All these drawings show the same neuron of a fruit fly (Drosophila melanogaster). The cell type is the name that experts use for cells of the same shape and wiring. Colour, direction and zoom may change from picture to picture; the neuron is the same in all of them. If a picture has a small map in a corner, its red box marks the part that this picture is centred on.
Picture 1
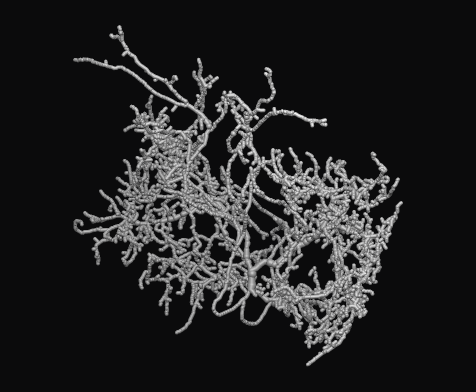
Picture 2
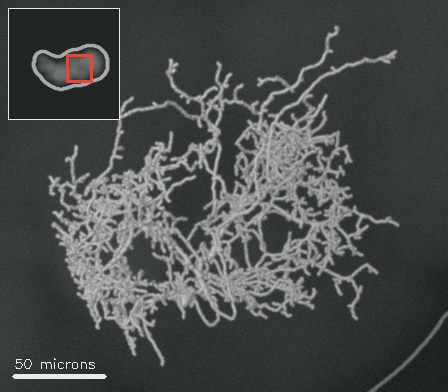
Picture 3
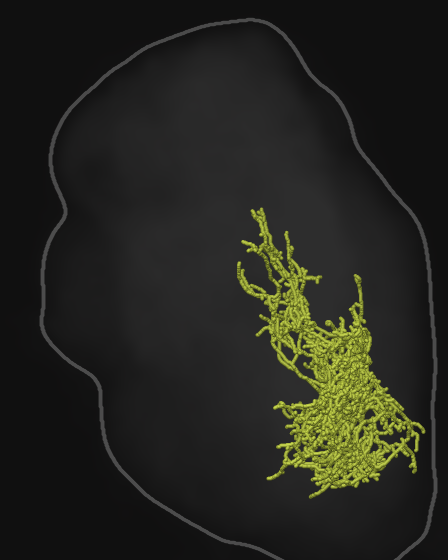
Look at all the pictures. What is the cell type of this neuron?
GNG003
